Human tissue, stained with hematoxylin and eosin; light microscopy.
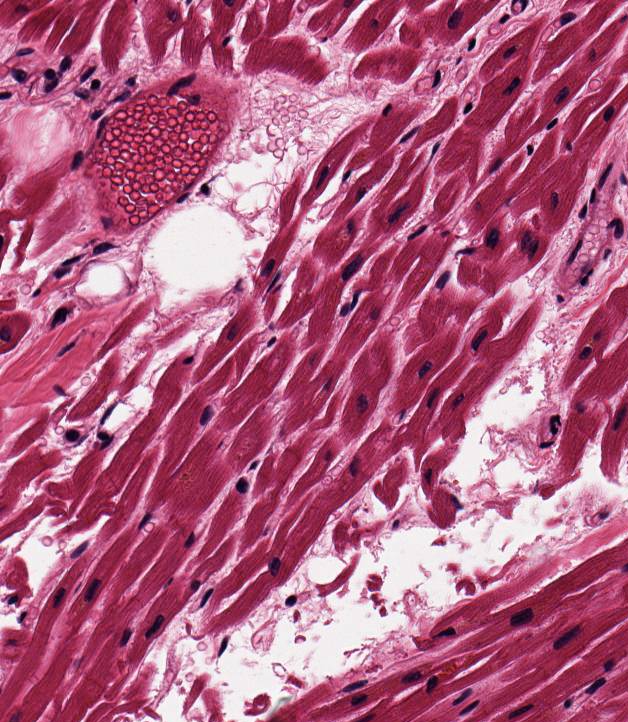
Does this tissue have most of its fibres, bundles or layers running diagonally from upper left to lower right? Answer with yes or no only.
No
